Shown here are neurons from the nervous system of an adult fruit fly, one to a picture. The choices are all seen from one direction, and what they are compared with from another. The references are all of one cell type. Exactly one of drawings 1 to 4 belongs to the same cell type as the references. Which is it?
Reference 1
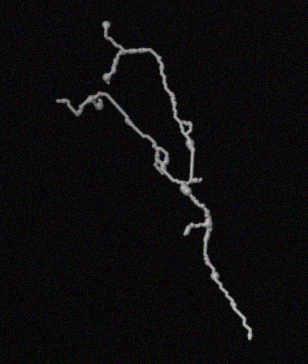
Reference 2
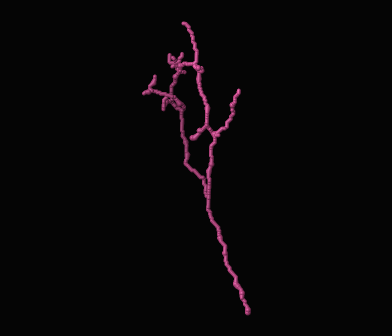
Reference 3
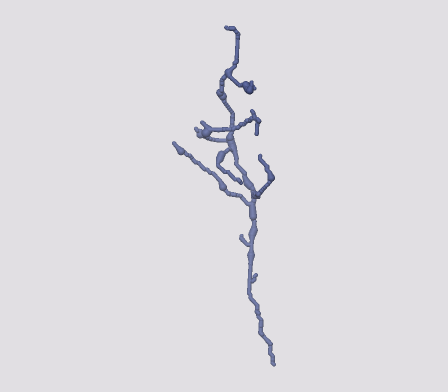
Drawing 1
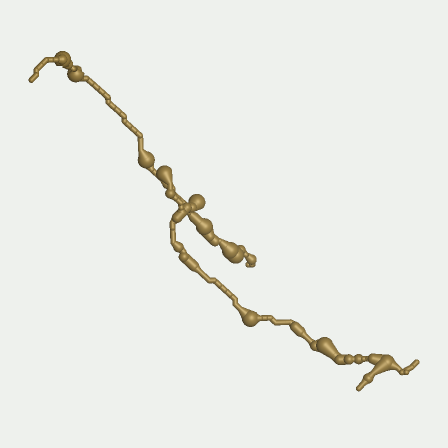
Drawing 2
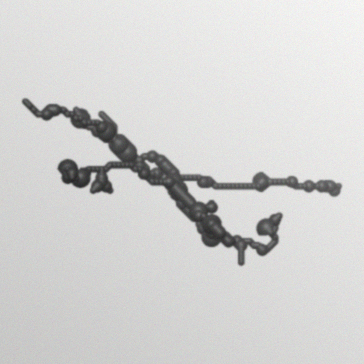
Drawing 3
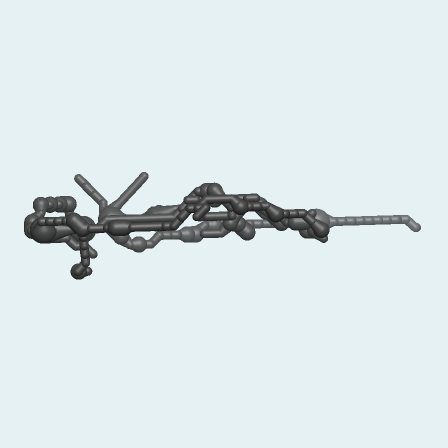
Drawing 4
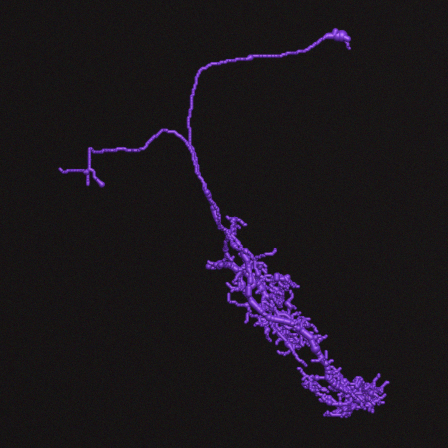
2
